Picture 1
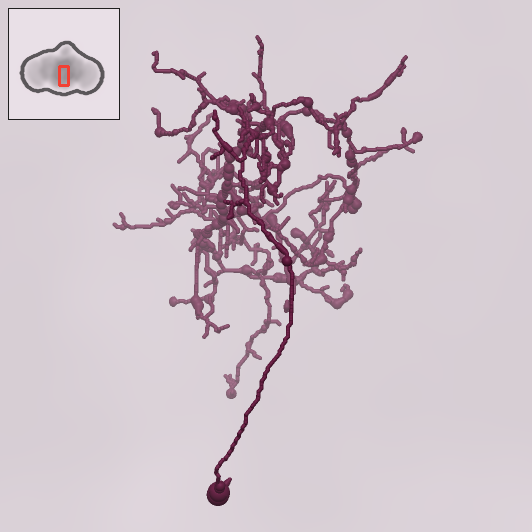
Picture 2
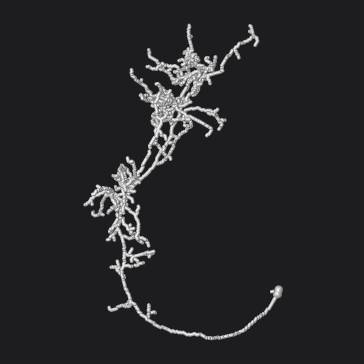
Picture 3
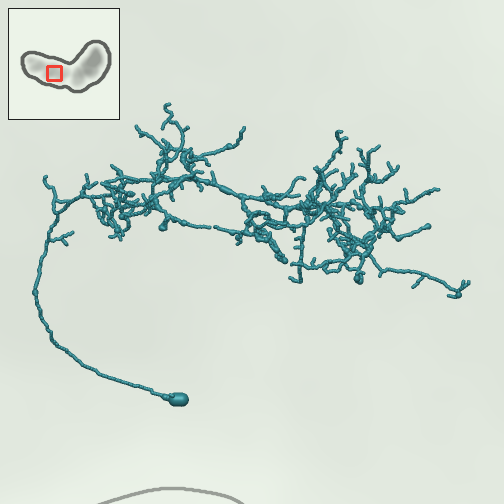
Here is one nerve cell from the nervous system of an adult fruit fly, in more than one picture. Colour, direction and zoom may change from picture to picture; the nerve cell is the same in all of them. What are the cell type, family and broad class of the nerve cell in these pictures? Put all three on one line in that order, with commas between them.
IN05B072_b, hemilineage 05B, nerve-cord intrinsic neuron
